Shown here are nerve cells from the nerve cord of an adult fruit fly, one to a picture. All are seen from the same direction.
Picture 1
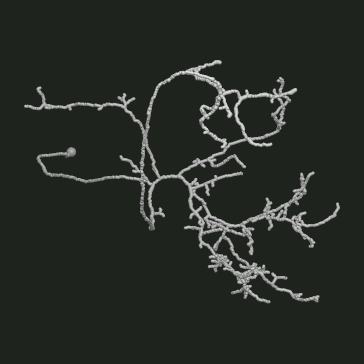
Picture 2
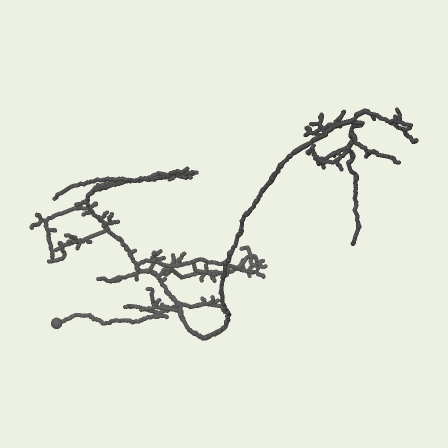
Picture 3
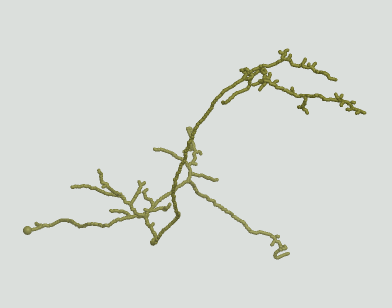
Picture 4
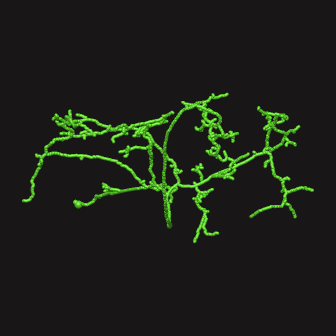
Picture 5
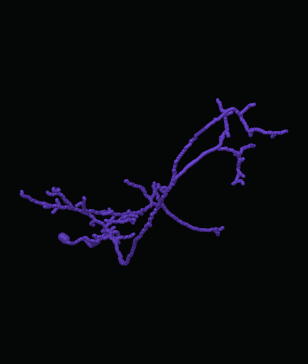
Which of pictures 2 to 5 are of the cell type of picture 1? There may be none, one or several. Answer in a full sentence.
Picture 4 is of the same cell type.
